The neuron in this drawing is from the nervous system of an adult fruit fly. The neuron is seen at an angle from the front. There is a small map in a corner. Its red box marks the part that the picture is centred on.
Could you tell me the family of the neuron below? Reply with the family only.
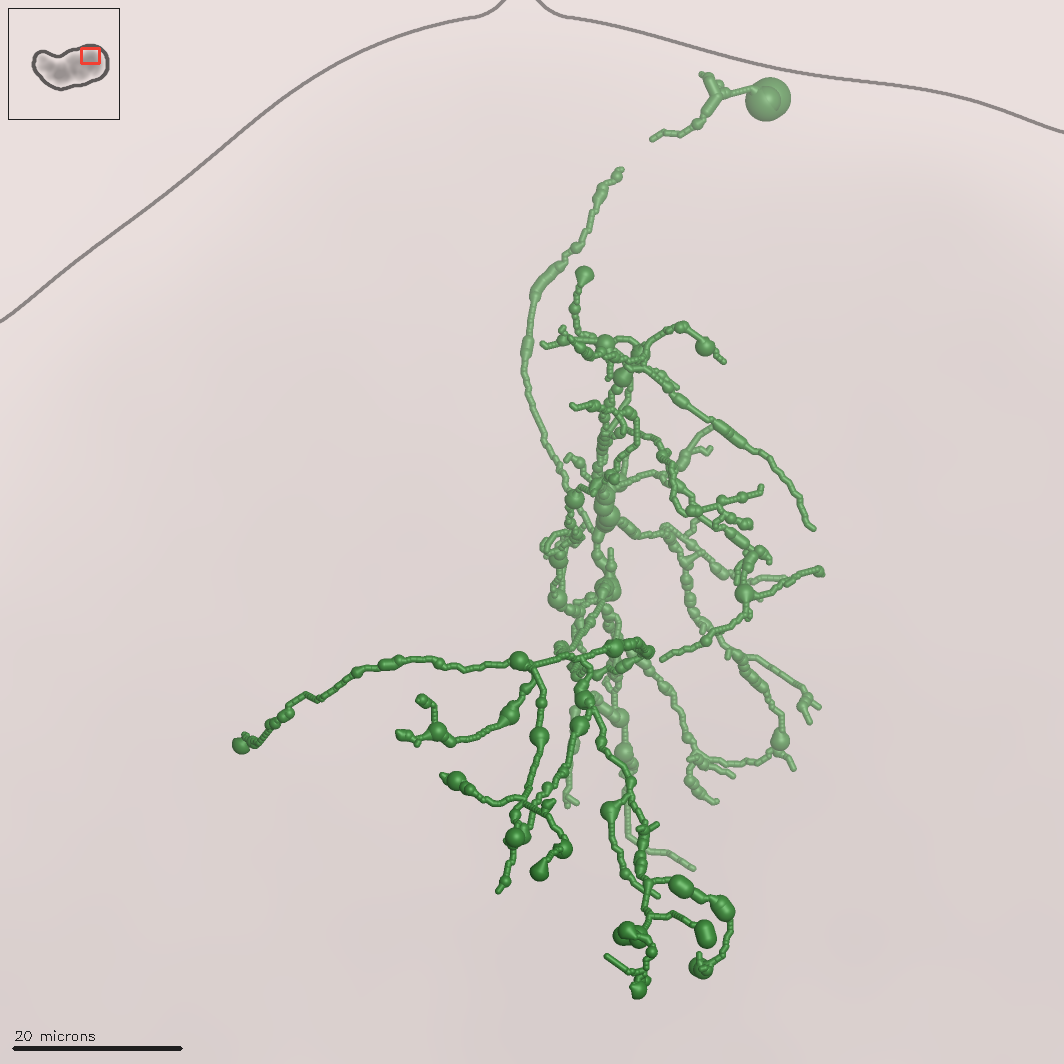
hemilineage VLPd&p1_posterior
